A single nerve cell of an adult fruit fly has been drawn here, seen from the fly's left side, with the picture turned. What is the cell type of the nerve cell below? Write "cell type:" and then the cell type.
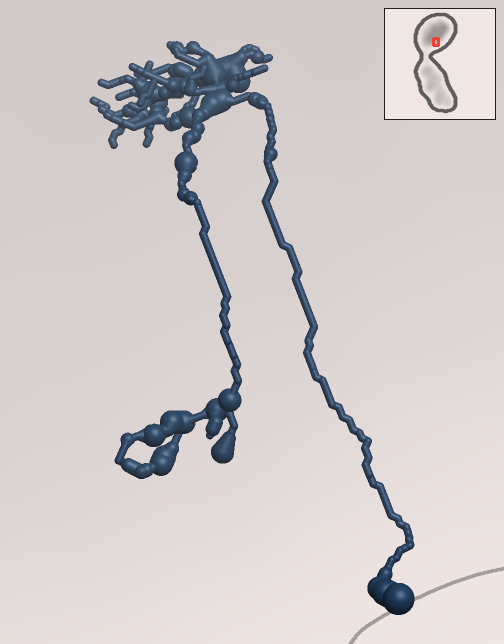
cell type: T5c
